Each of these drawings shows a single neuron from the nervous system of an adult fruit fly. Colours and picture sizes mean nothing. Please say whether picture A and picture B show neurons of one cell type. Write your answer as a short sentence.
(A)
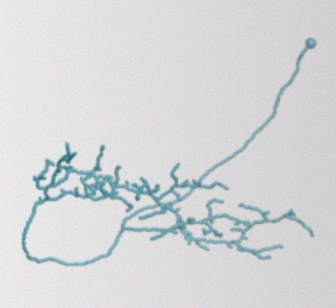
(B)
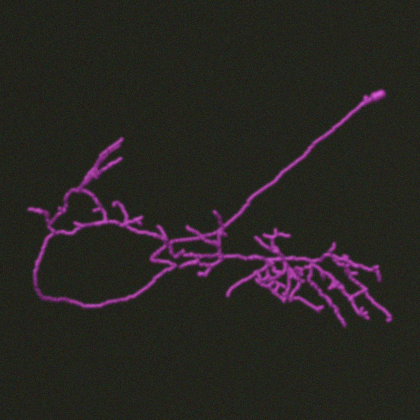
They are of the same cell type.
